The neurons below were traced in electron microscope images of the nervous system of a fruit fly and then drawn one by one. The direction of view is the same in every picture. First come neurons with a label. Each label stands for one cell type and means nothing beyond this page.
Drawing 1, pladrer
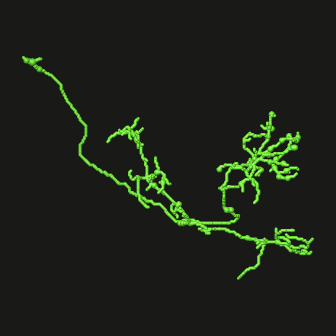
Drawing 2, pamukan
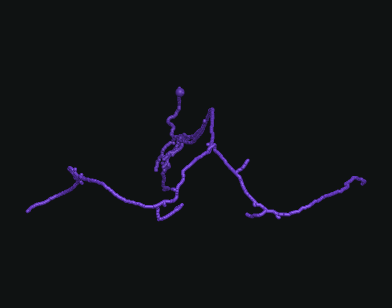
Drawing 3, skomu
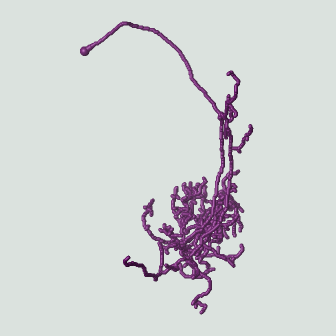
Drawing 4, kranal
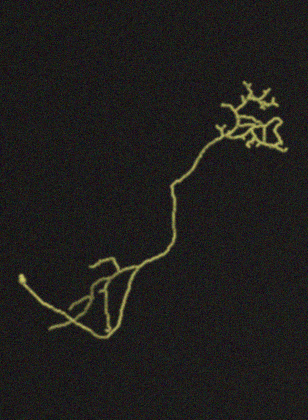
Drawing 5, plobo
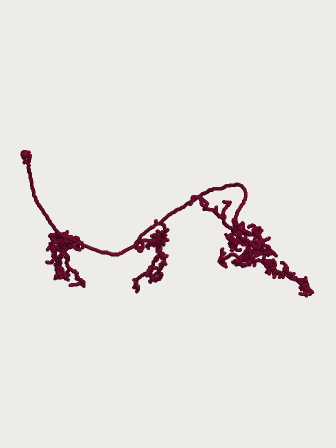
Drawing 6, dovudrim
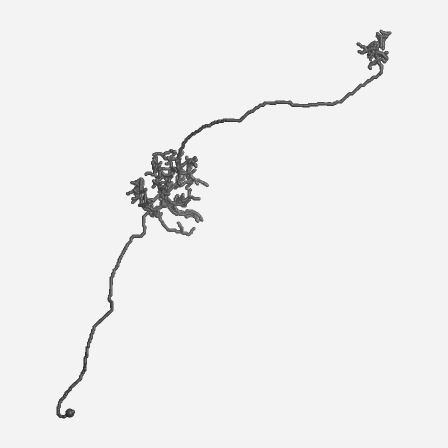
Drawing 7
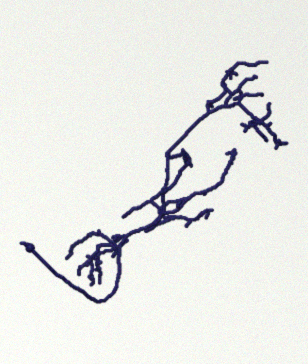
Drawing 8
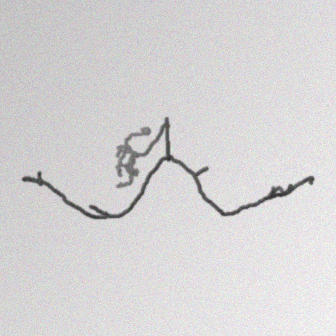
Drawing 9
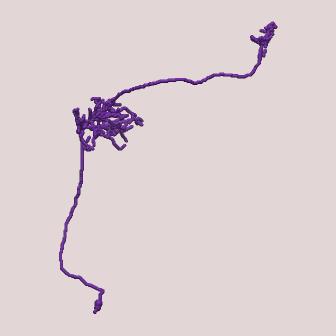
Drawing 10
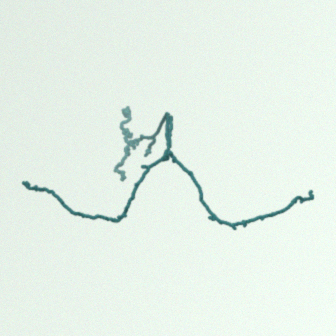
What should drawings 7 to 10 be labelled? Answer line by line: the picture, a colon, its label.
7: kranal
8: pamukan
9: dovudrim
10: pamukan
